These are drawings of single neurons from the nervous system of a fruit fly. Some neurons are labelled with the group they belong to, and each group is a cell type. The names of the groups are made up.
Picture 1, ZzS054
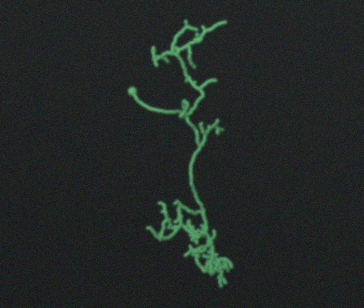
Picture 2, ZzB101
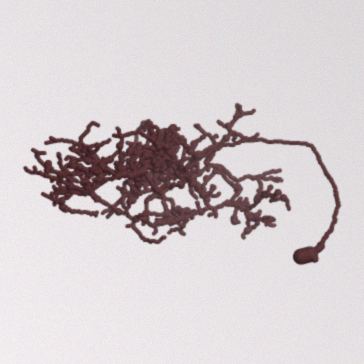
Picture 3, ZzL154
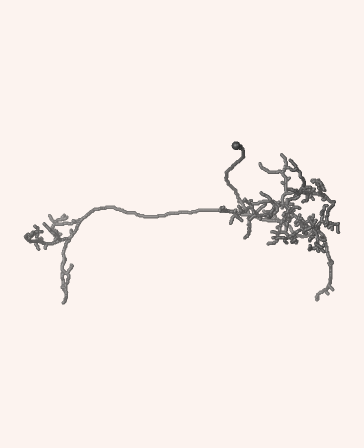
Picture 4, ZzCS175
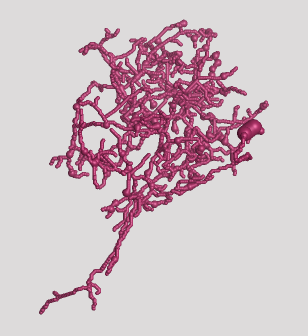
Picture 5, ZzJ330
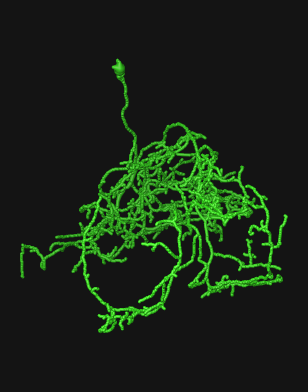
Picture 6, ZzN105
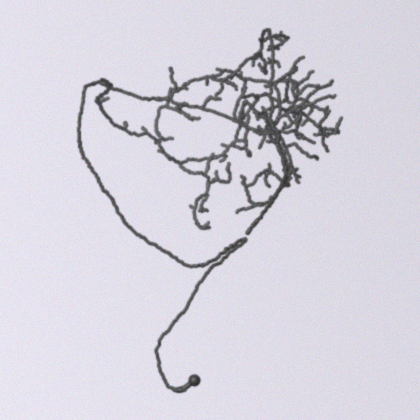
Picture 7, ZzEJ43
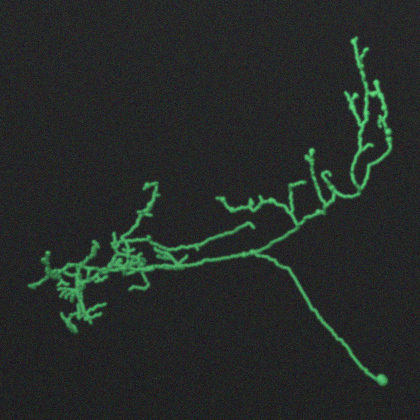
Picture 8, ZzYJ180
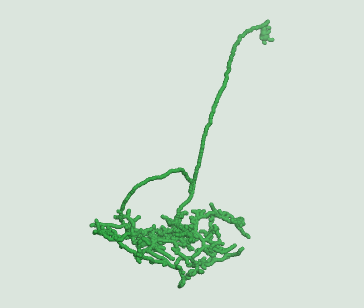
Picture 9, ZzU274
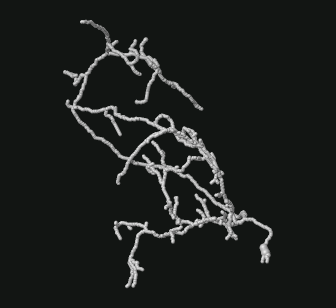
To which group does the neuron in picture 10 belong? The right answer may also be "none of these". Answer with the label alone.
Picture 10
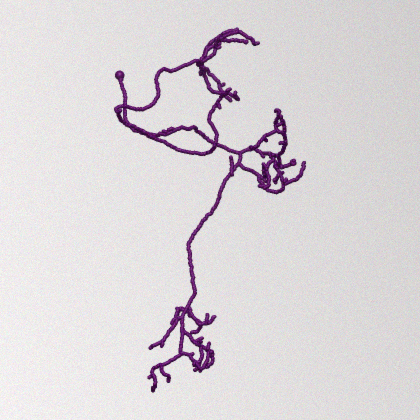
ZzS054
